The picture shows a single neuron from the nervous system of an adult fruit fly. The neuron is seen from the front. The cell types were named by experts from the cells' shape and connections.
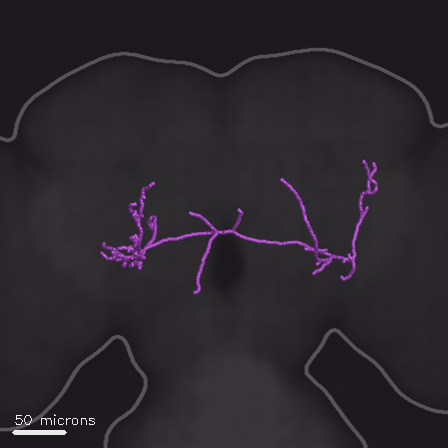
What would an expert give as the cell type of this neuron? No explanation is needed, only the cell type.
LAL189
